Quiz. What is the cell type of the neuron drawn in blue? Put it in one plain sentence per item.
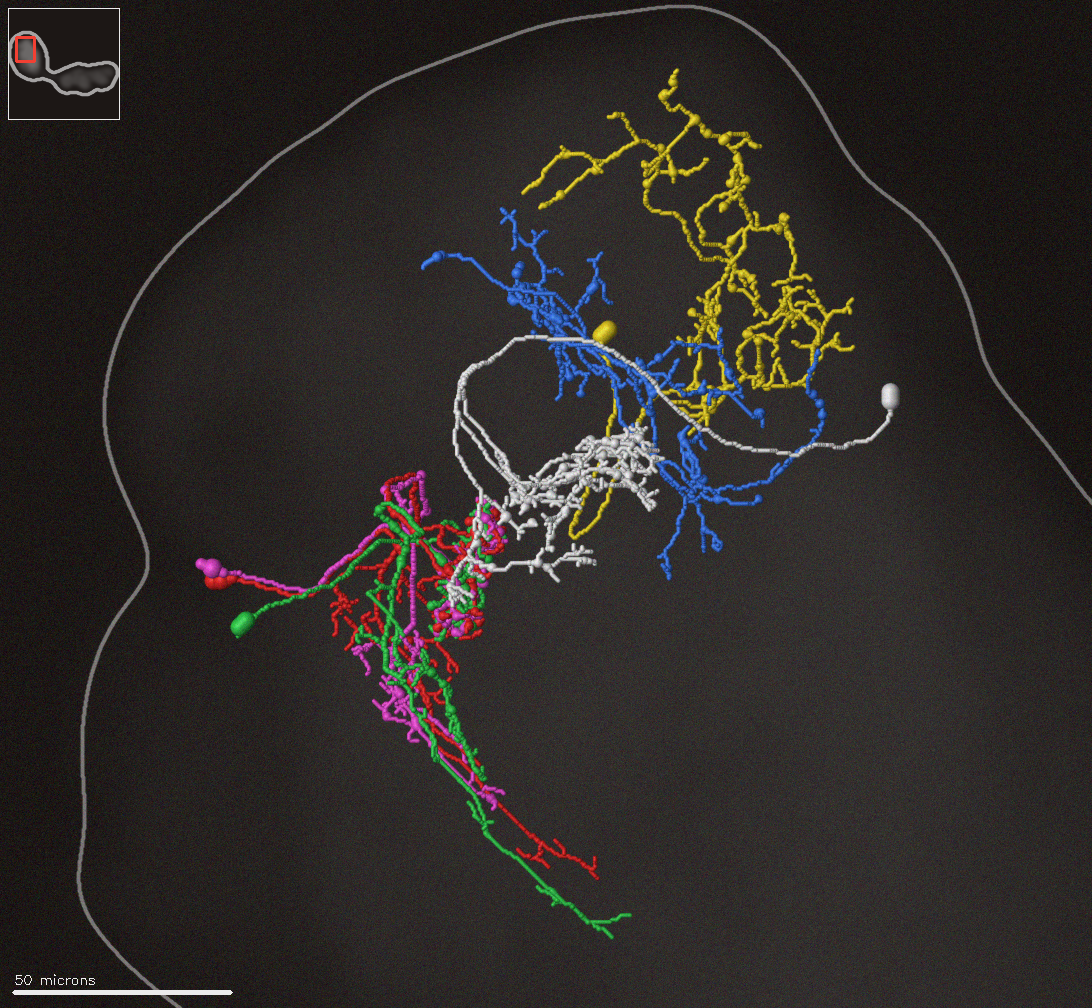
The cell type is SLP307.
